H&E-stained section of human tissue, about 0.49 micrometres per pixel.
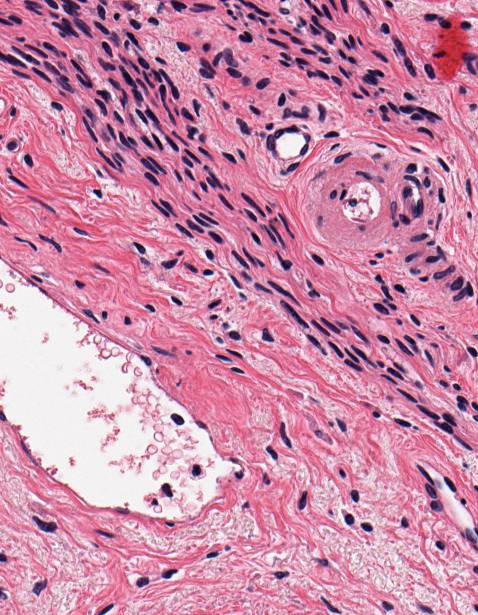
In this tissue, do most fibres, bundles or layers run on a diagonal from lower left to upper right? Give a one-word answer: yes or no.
No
